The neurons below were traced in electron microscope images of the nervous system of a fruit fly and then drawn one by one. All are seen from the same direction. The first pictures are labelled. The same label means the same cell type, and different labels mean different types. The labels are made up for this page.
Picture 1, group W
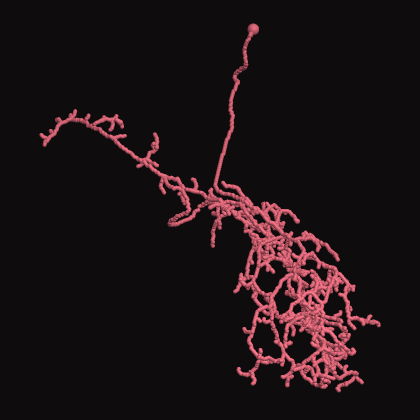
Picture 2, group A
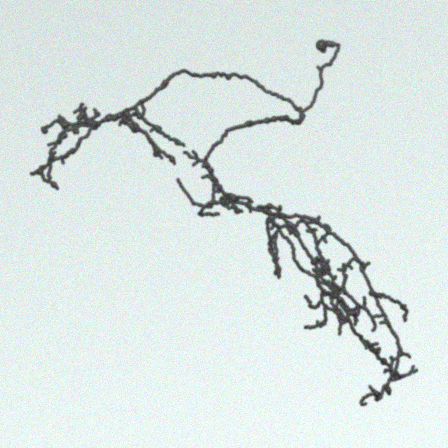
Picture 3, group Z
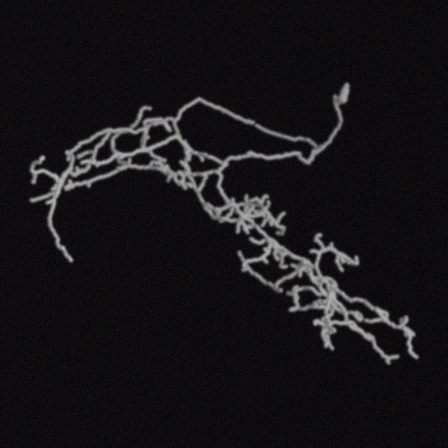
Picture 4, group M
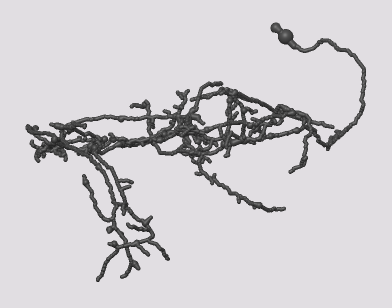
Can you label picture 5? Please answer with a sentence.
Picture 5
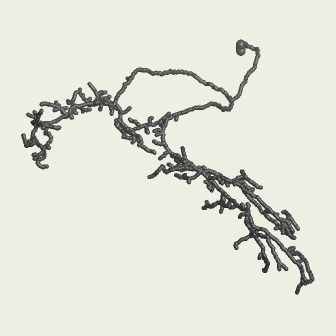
It belongs to group A.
